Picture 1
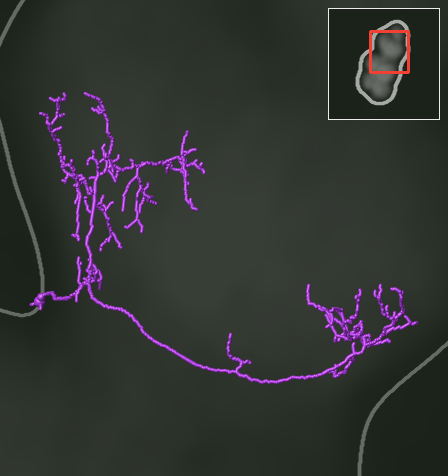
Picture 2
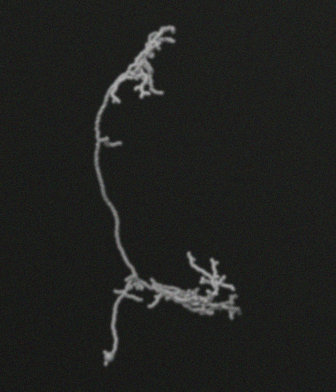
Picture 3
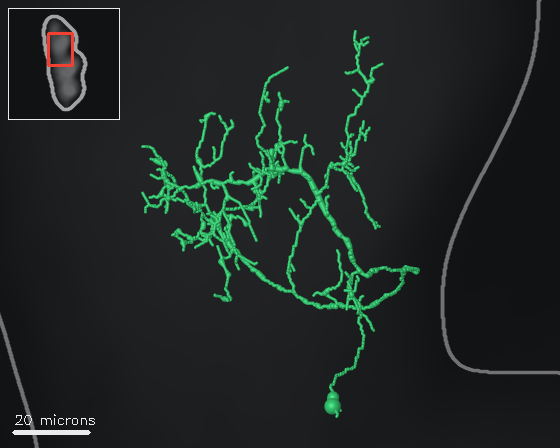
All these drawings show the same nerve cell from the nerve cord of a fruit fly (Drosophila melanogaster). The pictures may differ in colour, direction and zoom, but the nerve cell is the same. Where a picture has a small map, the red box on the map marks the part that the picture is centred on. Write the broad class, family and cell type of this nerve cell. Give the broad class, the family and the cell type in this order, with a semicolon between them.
nerve-cord intrinsic neuron; hemilineage 01A; IN01A064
